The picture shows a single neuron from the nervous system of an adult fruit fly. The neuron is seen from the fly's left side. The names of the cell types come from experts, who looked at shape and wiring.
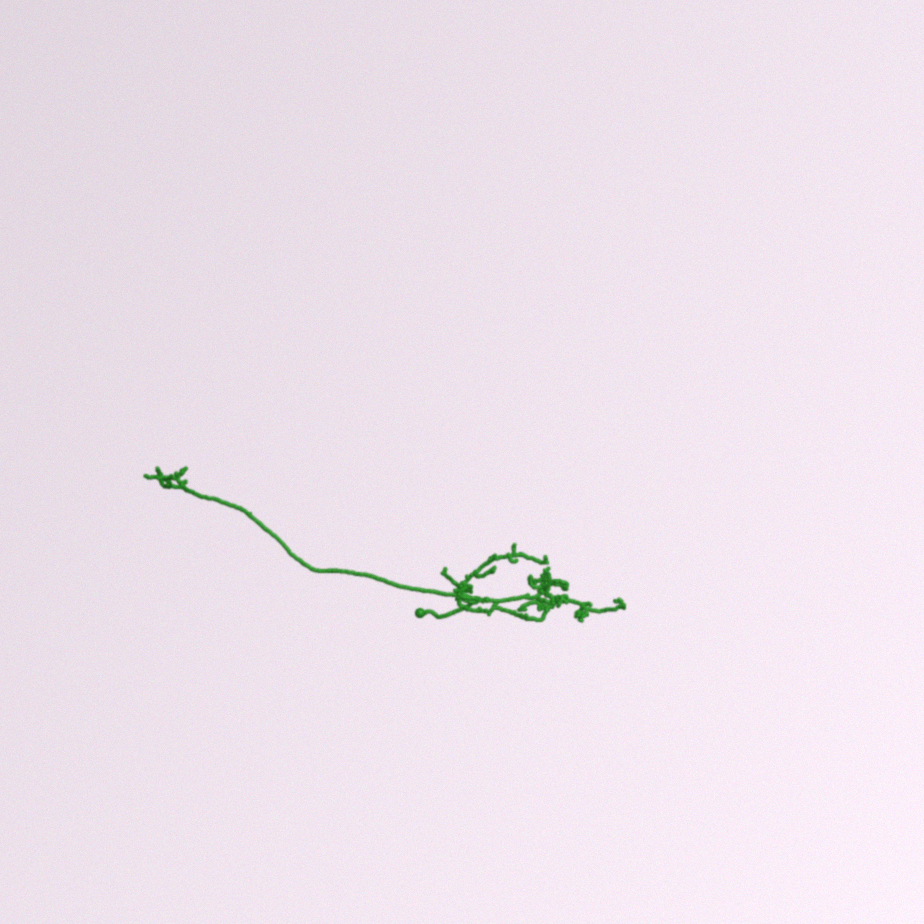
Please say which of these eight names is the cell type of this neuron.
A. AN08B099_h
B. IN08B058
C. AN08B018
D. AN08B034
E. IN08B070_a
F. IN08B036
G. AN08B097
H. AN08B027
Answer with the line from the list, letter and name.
A. AN08B099_h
